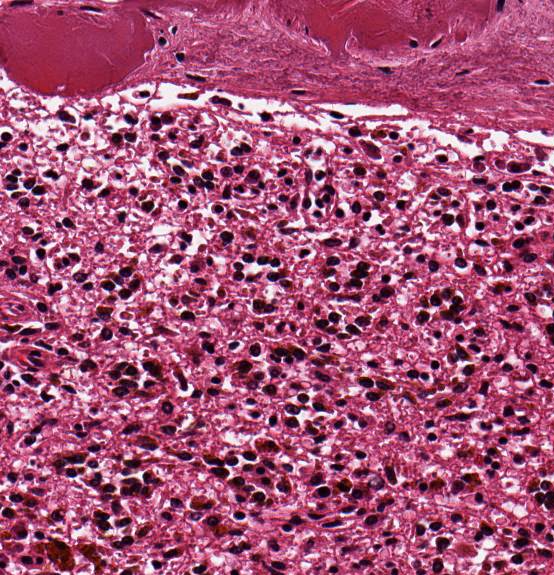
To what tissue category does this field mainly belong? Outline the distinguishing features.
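Red pulp of the spleen occupies this field. A dense, diffuse sheet of cells fills most of it, lying beneath a band of pink fibrous tissue along the top edge. Most nuclei in the sheet are round to oval and darkly stained. The cells have pale, wispy cytoplasm, with small clear spaces between them. Many cells hold brown granular pigment, more heavily in the lower half of the field.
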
